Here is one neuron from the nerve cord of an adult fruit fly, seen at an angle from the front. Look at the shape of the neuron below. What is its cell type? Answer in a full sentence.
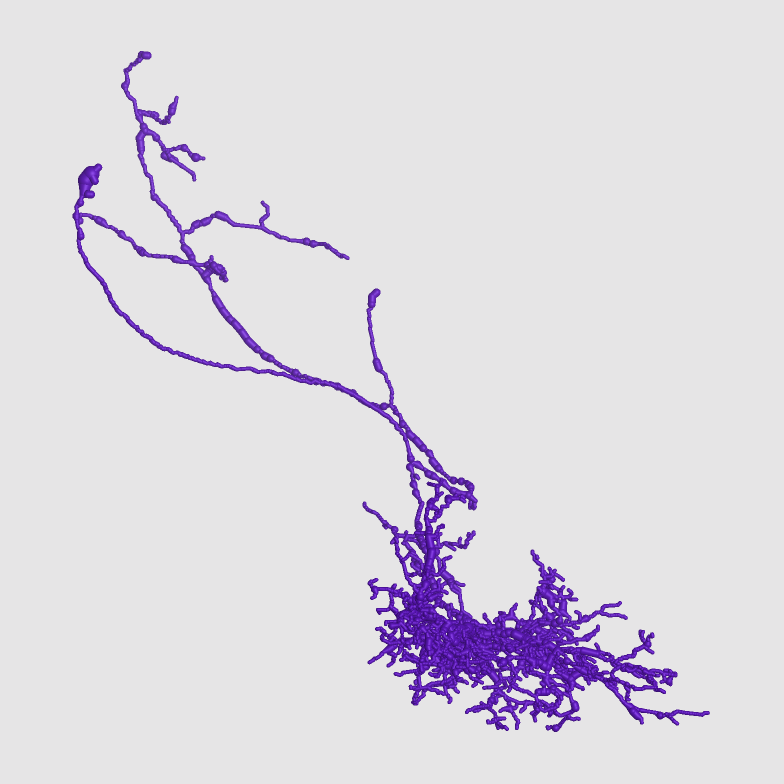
The cell type is IN23B006.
